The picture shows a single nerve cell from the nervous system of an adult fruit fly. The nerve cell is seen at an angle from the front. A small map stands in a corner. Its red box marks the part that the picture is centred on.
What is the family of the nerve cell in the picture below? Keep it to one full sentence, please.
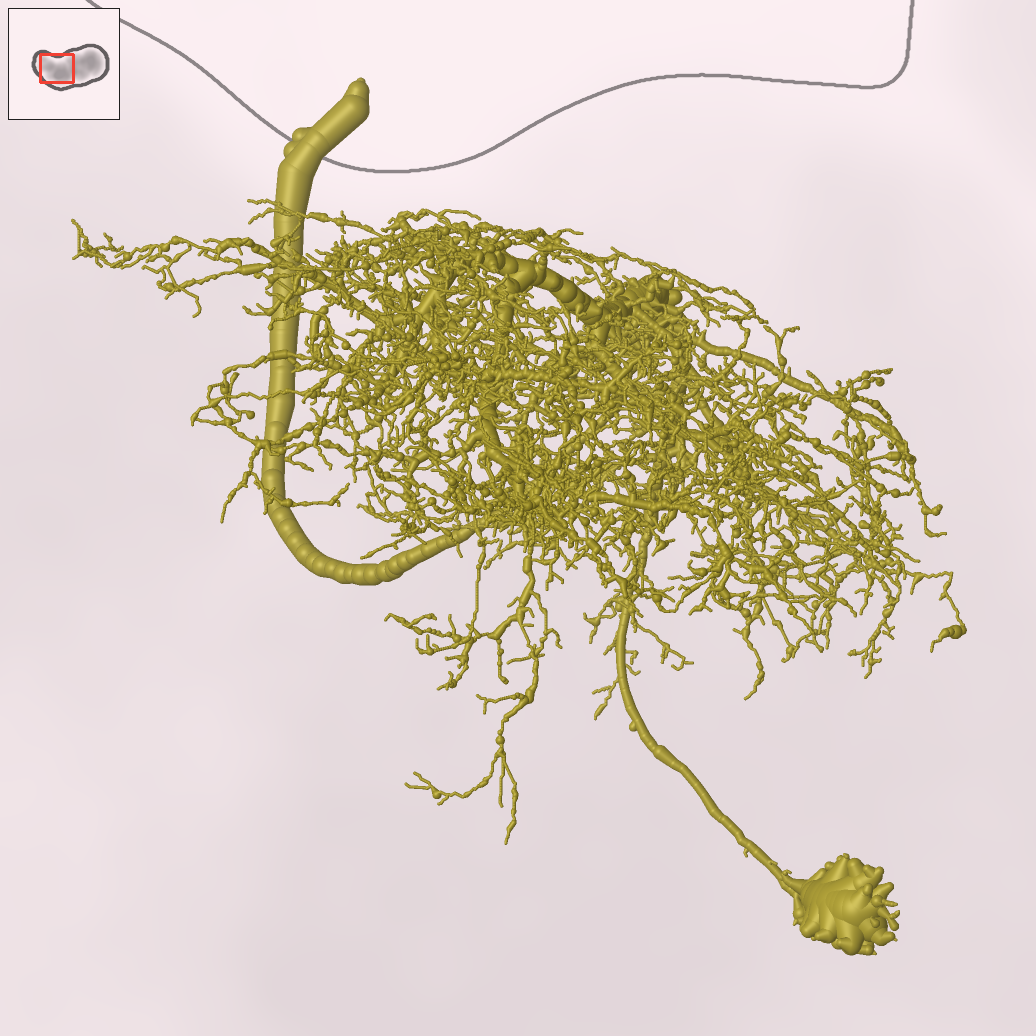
This nerve cell is sorted under the family hemilineage 08A.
